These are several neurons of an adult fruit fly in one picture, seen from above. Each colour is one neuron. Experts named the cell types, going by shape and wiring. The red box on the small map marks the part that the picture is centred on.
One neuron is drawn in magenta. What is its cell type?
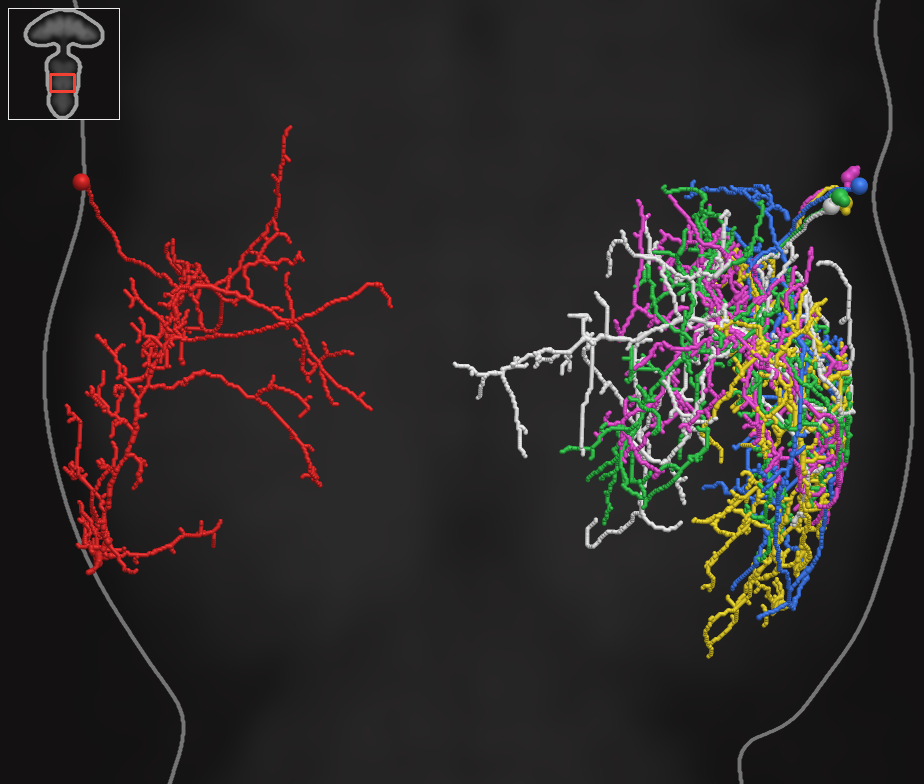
IN08A032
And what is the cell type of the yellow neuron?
IN08A031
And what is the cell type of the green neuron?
IN08A029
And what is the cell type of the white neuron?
IN08A038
